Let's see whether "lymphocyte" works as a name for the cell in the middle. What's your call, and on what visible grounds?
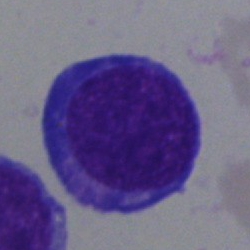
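What I look at first is the chromatin: it is finely granular and evenly spread, with no coarse clumps.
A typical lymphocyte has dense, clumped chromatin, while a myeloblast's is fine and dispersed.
Then the cytoplasm, which is deep blue.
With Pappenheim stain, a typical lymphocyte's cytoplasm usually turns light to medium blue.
So lymphocyte doesn't fit here; I'd call this cell a blast. Beyond that, the outline is round and smooth, the nucleus sits off-centre toward the upper right, and the rim of cytoplasm is widest on the left and lower side. I see no granules in the cytoplasm.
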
